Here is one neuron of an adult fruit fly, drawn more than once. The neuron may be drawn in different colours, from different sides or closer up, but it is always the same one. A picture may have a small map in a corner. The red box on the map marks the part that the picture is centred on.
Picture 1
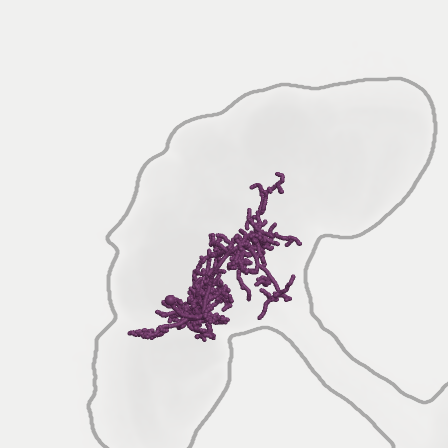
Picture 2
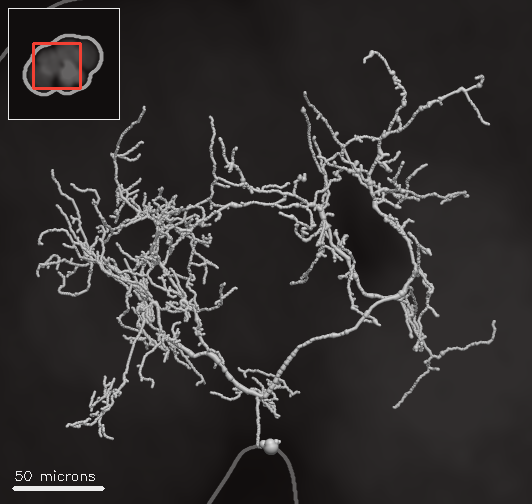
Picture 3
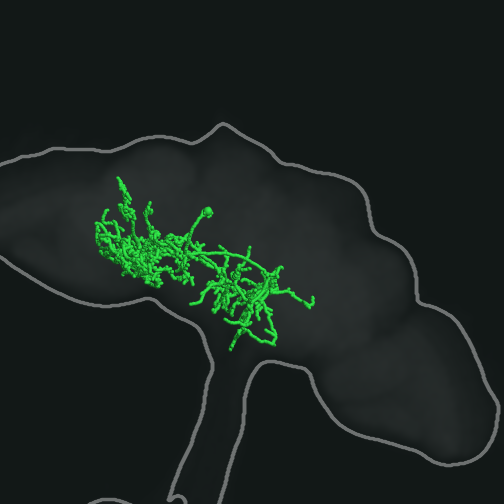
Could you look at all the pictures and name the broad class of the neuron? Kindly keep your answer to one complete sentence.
The class central-brain intrinsic neuron is the broad class of the neuron.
